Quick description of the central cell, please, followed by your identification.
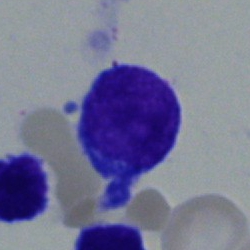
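Outline roughly round. Nucleus occupies almost the entire cell; cytoplasm very scant. Chromatin fine and fairly even, no coarse dark clumps. Blunt blue protrusion from the lower edge. A lymphocyte.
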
